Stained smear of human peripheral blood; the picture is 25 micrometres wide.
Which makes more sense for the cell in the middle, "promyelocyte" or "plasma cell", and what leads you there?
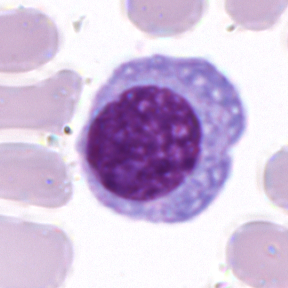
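I'd say plasma cell rather than promyelocyte.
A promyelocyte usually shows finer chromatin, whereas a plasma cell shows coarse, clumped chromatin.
Here the chromatin is clumped, with small pale gaps between darker patches, so it sides with the plasma cell. The nucleus stains a deep reddish purple; it is round, about 10 micrometres across, and lies toward the left of a cell about 15 micrometres across. It fills about 50% of the cell's area, and the band of cytoplasm is wider to its right than to its left. On that right side the outline has a shallow notch.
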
